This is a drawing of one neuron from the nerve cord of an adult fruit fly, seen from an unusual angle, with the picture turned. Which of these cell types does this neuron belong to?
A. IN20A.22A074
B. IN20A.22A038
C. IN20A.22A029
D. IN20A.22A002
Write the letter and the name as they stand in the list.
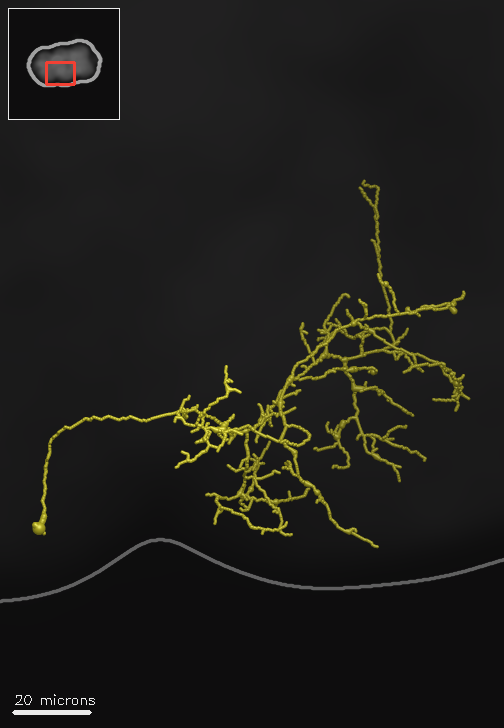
A. IN20A.22A074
